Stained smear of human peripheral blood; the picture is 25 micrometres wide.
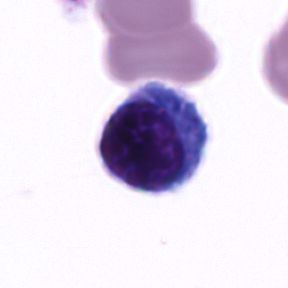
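Plasma cell in a stained peripheral blood smear, about 10 micrometres across. You'll see the nucleus fills most of the cell, leaving just a narrow band of cytoplasm, and its chromatin is dark and coarsely clumped. The cytoplasm stains blue and is widest on the right side.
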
